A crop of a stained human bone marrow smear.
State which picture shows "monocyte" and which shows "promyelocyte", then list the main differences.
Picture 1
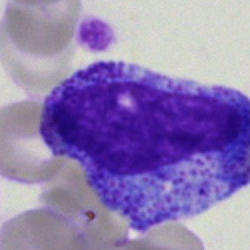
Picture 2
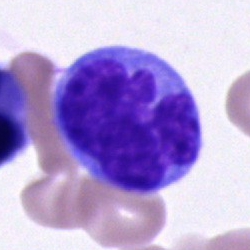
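Picture 1 is the promyelocyte; picture 2 is the monocyte. Watch the granules: in picture 1 many dark purple granules fill the cytoplasm, right out to the cell edge.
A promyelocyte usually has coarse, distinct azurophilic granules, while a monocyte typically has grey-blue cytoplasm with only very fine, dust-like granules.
The monocyte's nucleus has a lobed outline, deeply notched along its upper and right side, and fills most of the cell.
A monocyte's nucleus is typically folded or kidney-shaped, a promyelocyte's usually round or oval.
The monocyte's narrow rim of cytoplasm is blue, and its dark purple chromatin is clumped into patches.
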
